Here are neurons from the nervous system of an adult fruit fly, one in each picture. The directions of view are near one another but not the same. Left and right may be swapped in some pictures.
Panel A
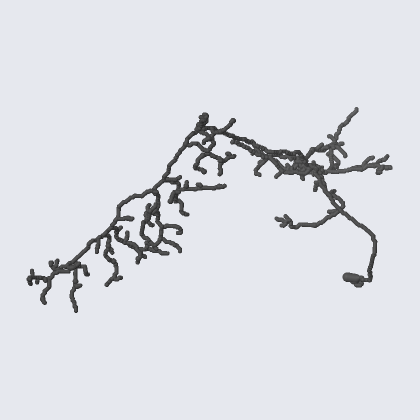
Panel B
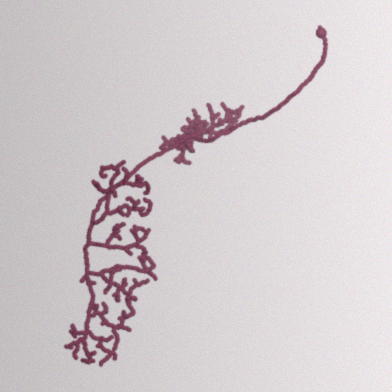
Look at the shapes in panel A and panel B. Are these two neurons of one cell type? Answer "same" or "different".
different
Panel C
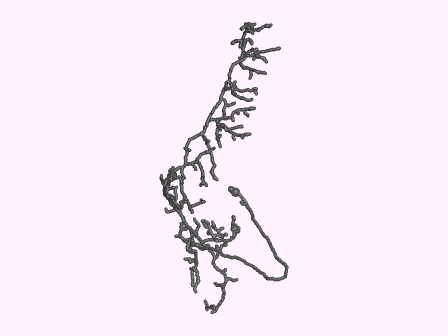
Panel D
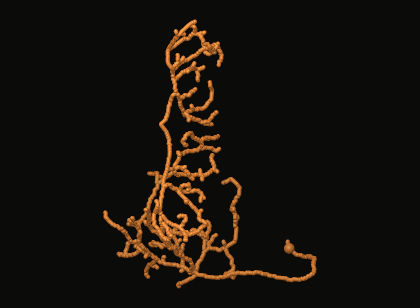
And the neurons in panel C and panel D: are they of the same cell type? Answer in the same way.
different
